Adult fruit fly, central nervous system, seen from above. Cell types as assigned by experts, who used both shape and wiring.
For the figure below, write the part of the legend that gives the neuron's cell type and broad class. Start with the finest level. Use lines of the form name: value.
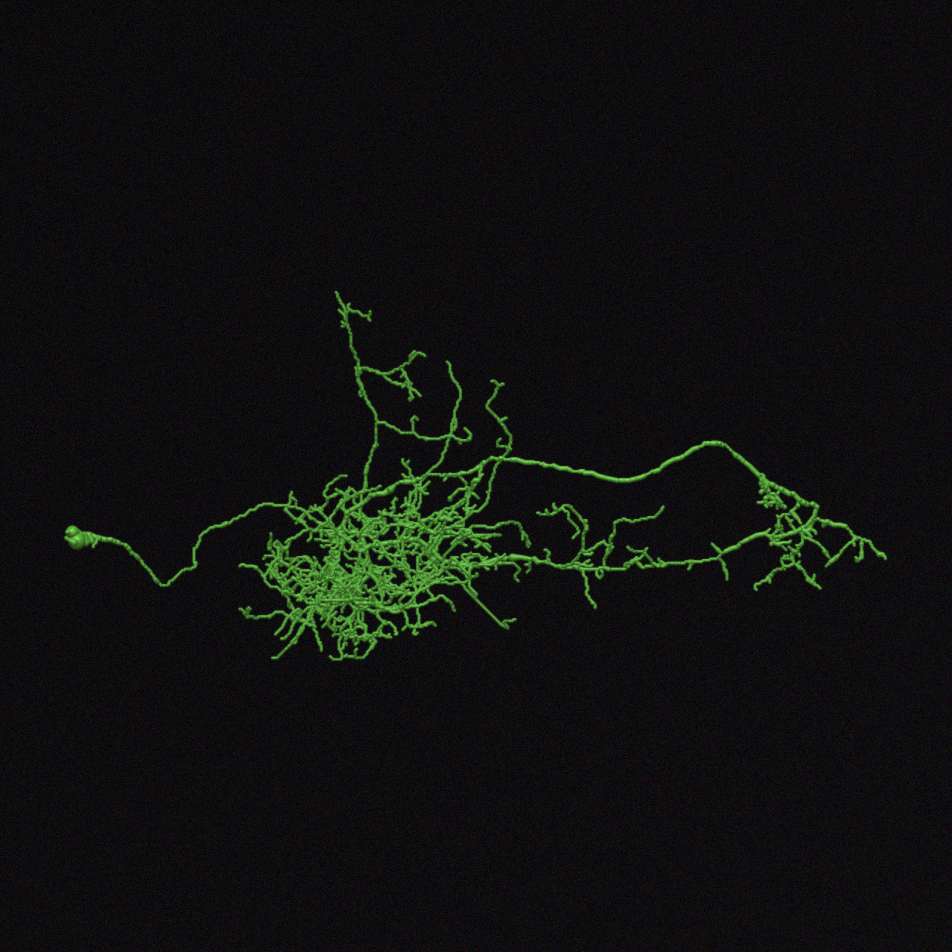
cell type: PLP092
broad class: central-brain intrinsic neuron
